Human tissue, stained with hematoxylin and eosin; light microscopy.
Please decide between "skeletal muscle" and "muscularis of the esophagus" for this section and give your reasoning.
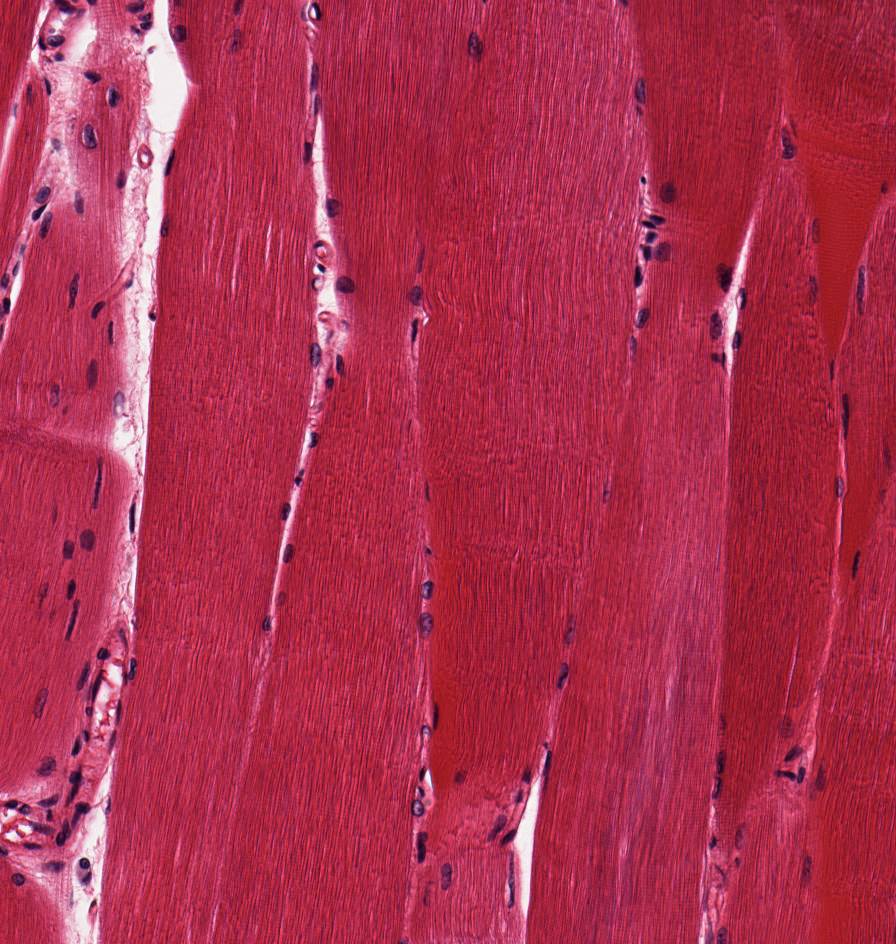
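It's skeletal muscle. What settles it is the nuclei: dark, flattened ovals sitting at the fibre edges rather than in the centres.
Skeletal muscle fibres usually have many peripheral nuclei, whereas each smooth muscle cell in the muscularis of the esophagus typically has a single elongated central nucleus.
Otherwise, long, wide, parallel fibres run the full height of the field, side by side without branching or joining. Their cytoplasm is deep red, with fine lines running along the length of each fibre.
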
